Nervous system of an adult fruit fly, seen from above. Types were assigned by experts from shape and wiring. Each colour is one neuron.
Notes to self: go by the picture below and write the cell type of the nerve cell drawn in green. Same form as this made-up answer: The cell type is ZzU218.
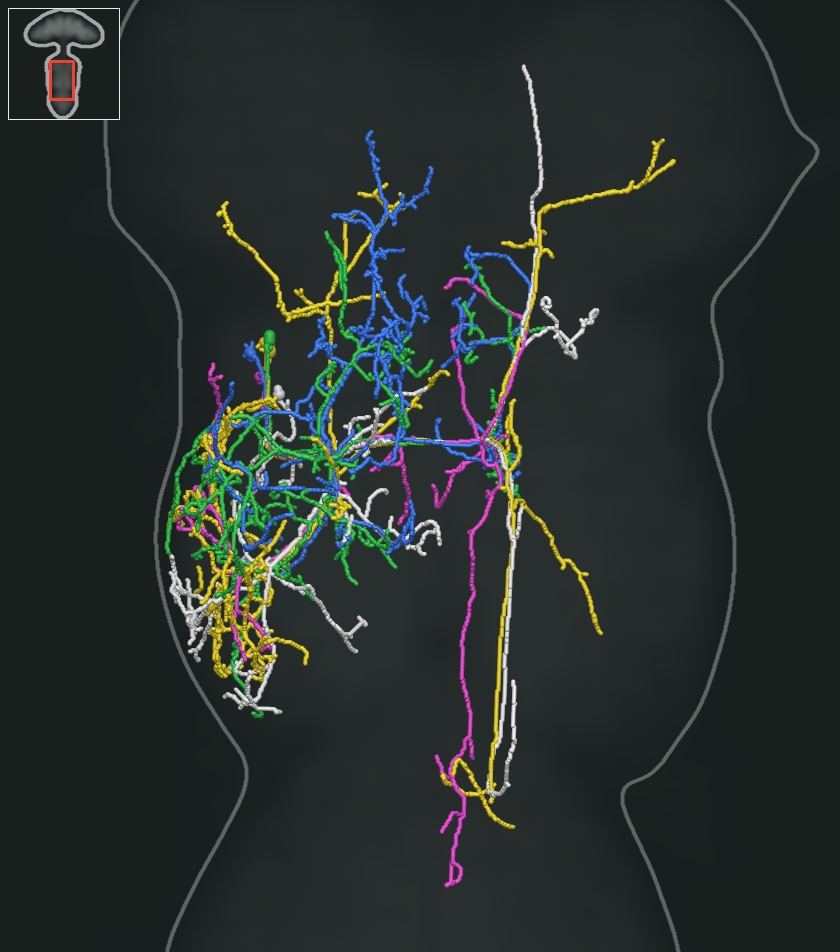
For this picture: The cell type is IN07B055.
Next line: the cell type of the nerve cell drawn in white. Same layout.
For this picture: The cell type is IN07B073_a.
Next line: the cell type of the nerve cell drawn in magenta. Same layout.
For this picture: The cell type is IN07B074.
